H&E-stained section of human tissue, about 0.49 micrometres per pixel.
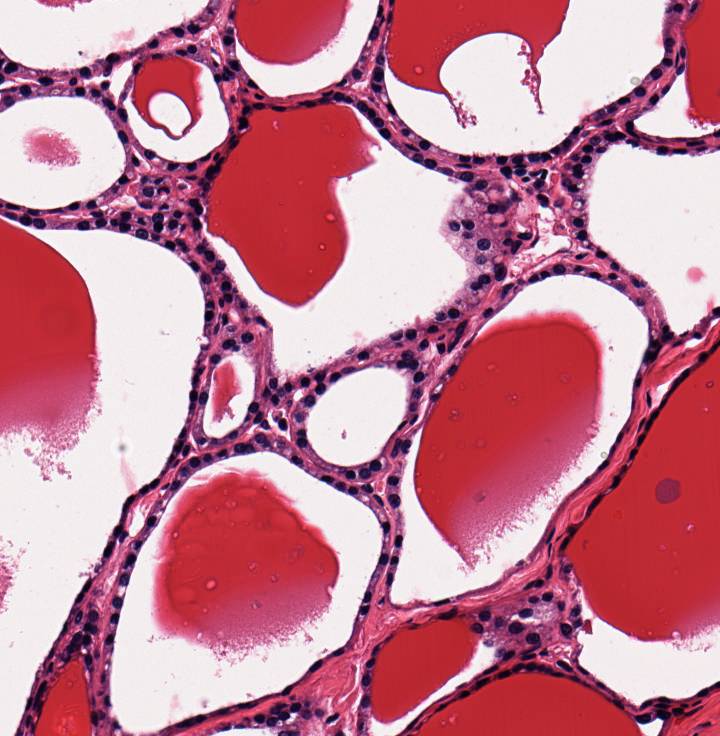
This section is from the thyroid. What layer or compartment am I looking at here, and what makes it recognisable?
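Answer: thyroid follicle. Lining: one layer of flattened to low cuboidal cells with small, round, dark nuclei.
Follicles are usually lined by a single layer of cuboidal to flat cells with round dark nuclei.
Lumens: most hold homogeneous deep red colloid.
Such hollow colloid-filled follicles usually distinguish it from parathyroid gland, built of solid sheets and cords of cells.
Colloid shrunk from the lining leaves wide white gaps in most follicles.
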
